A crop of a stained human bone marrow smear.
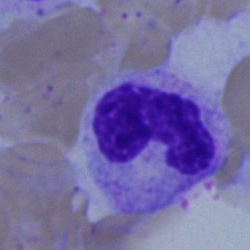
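Band neutrophil, the central cell in a stained bone marrow smear. Its nucleus bends into a horseshoe, the indentation opening downward. Chromatin is dark purple and coarsely clumped, with no nucleoli visible. Abundant cytoplasm stains pale lilac-grey.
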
